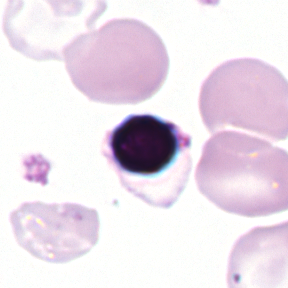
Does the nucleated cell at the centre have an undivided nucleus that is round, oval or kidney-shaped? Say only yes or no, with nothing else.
Yes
